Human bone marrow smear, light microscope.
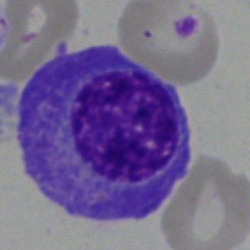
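Plasma cell in the middle of a stained bone marrow smear. Its nucleus sits off-centre toward the right, with dark purple clumped chromatin and small pale spots between the clumps. Abundant cytoplasm stains blue, and a paler area of it lies beside the nucleus on its left side.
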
